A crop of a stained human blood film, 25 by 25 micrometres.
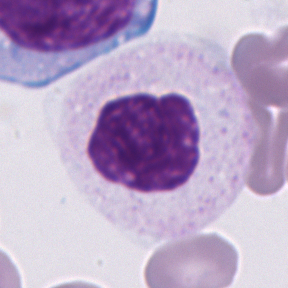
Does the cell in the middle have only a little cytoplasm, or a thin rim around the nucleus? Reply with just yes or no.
No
